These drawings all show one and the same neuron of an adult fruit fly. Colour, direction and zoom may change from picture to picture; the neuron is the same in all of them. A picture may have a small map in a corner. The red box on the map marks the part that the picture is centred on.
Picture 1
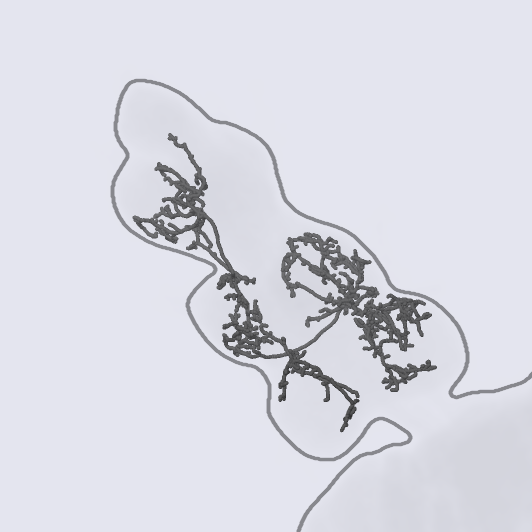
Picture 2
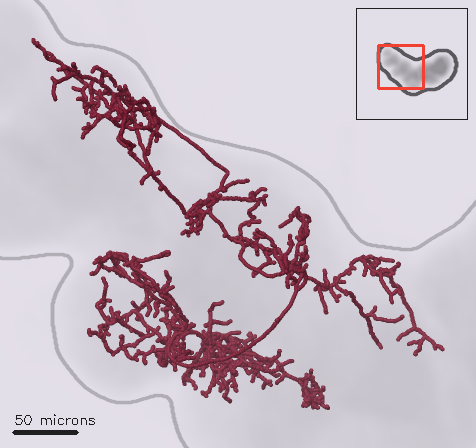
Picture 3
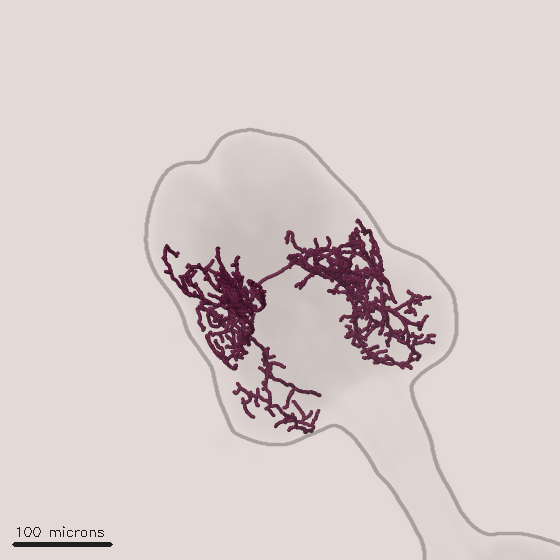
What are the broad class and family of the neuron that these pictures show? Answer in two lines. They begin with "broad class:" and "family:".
broad class: nerve-cord intrinsic neuron
family: hemilineage 08B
